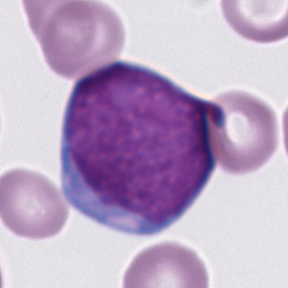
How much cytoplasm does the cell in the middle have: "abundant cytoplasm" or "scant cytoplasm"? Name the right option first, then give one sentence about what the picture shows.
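Scant cytoplasm. The cytoplasm is a narrow rim that is widest at the lower left of the cell.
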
